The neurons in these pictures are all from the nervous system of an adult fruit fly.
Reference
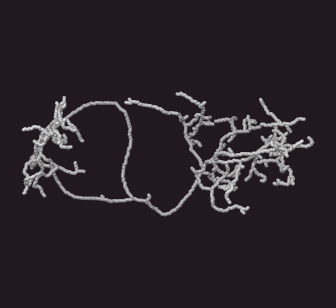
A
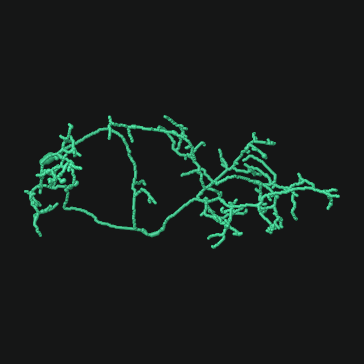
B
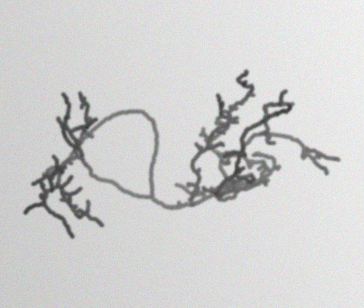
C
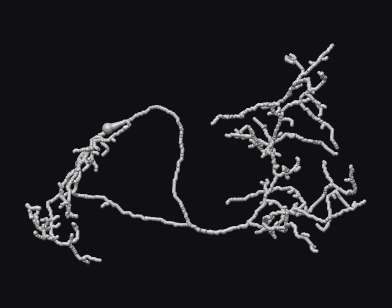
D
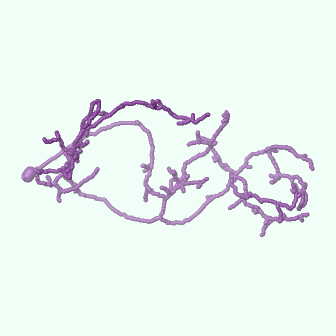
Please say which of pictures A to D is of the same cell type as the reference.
A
